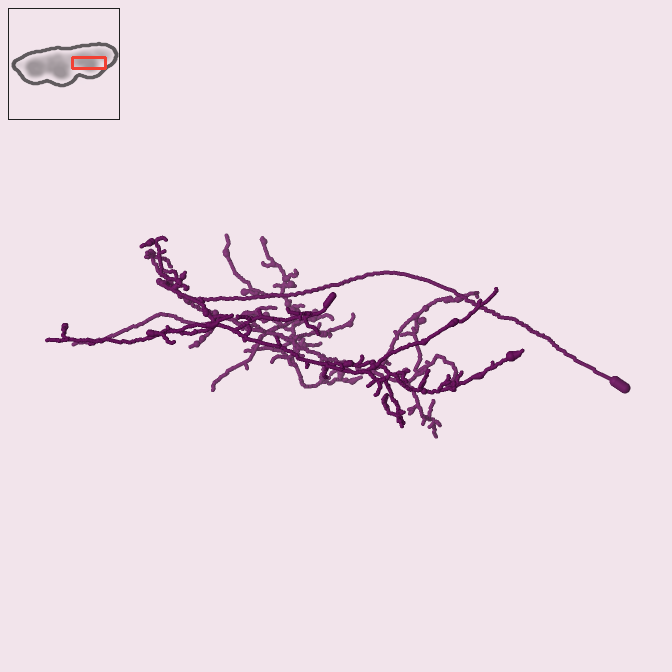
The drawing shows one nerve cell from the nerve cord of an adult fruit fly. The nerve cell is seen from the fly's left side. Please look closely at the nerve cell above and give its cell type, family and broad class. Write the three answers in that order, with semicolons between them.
IN12B056; hemilineage 12B; nerve-cord intrinsic neuron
